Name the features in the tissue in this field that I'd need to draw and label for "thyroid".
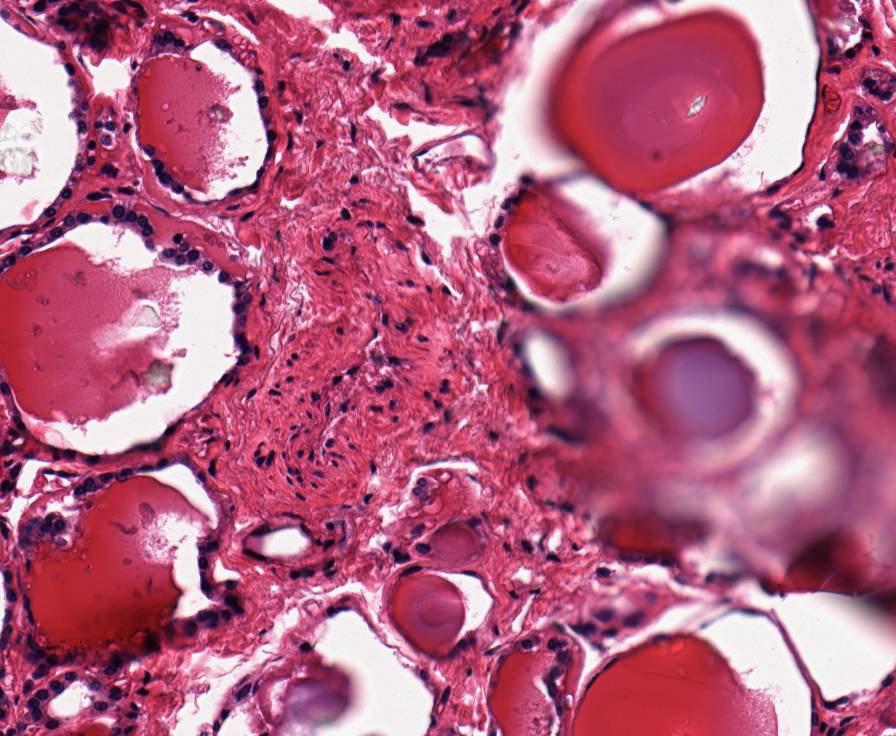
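Checking this field against the thyroid, the rounded follicles filled with colloid fit well.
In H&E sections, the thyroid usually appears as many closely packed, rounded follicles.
Here they vary widely in size, and the smallest lie near the bottom centre. Each is lined by a single layer of flattened to cuboidal cells with small, dark, round nuclei, which also fits.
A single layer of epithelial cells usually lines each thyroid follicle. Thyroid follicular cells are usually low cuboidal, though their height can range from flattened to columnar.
What sits less easily is the middle: instead of lying closely packed throughout, the follicles surround a central band of fibrous stroma. That stroma is pink fibrous tissue with scattered spindle-shaped nuclei.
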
